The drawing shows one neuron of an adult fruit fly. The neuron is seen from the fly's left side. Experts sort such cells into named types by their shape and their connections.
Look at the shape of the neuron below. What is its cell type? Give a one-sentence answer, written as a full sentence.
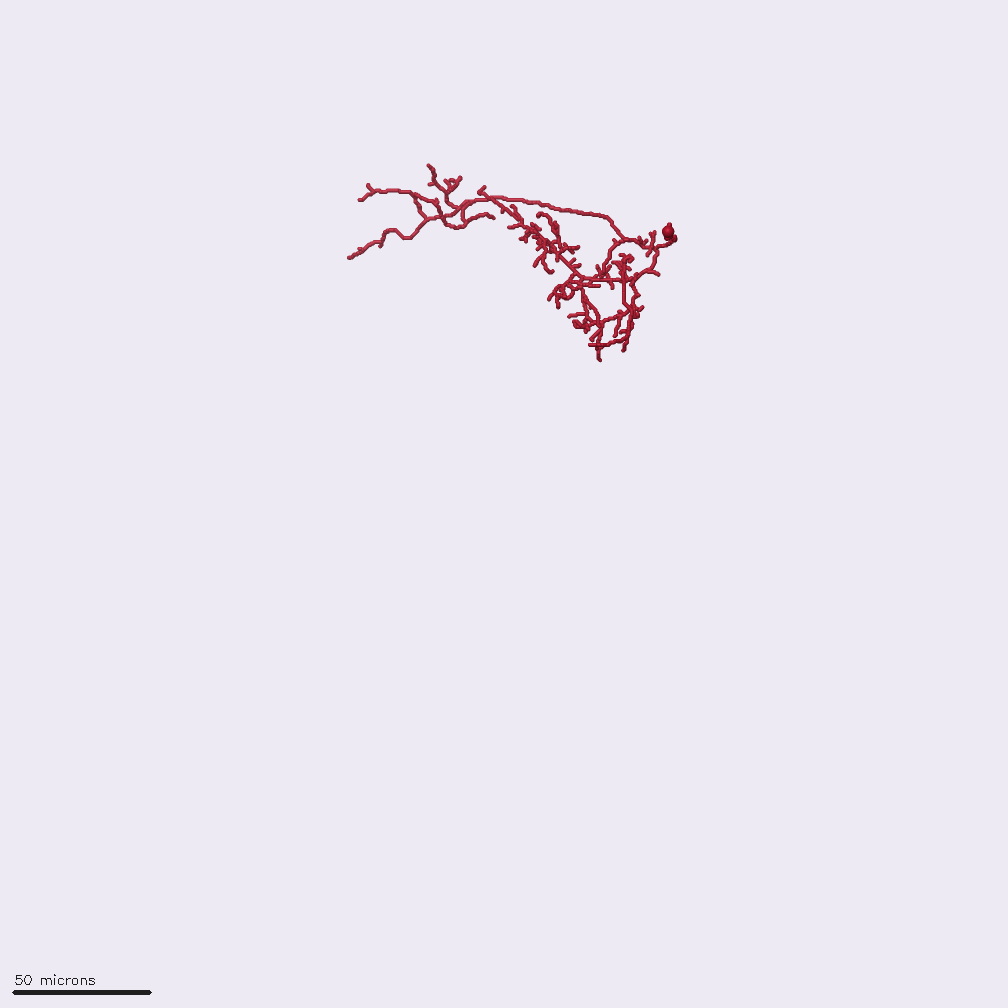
It is as LHPV5g1_b that this neuron is typed.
